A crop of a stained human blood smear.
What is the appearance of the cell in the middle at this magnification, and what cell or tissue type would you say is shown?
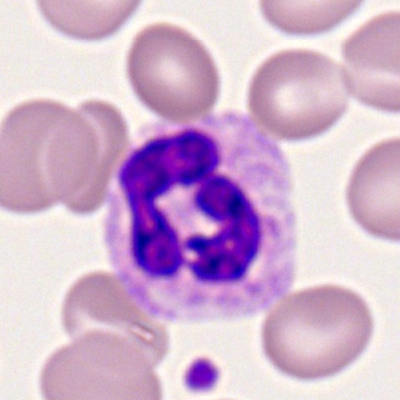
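Looking at the nucleus, I see several lobes arranged in a loop around a pale central space. Its chromatin is dark purple and coarsely clumped. There is plenty of cytoplasm, pale pinkish-lilac, and it is filled with fine, faint lilac granules. This is a segmented neutrophil.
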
